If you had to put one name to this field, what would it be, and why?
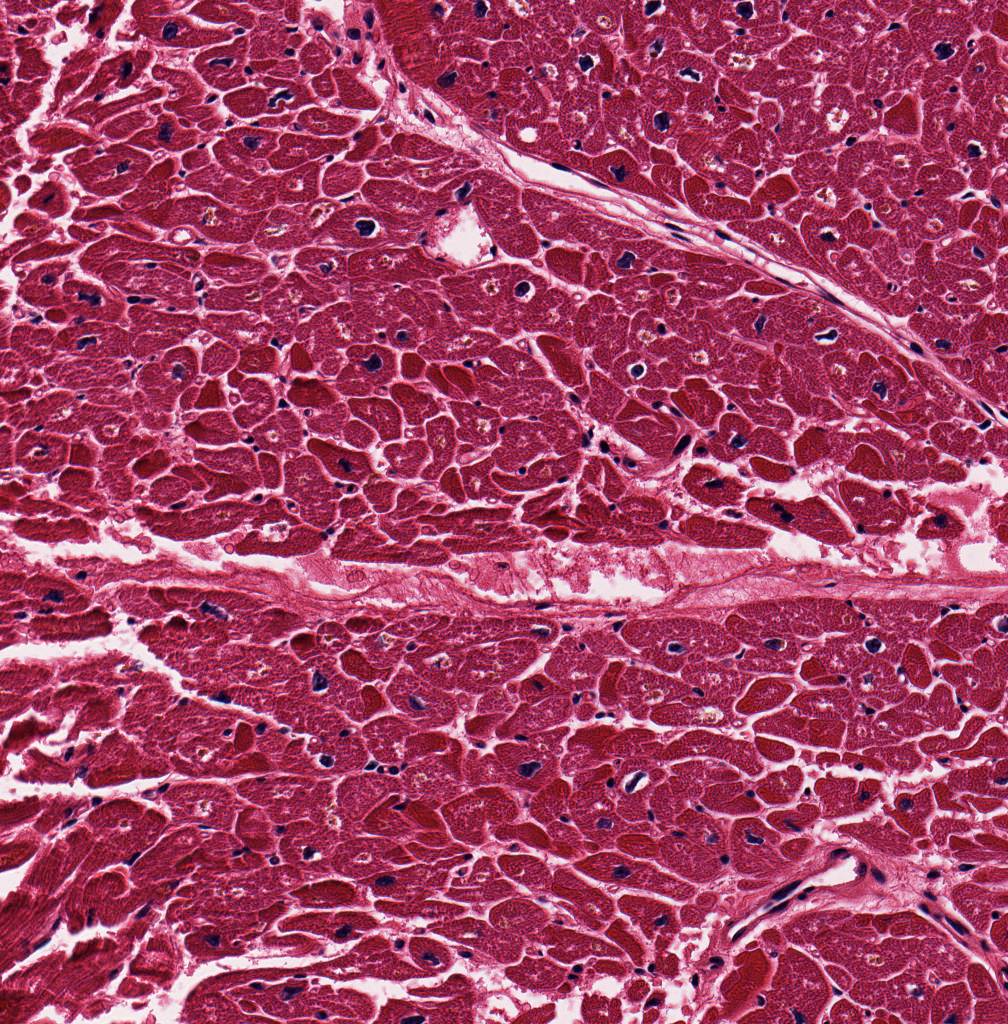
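The tissue is myocardium, with muscle fibres cut mostly in cross section as rounded or polygonal red profiles. Nuclei sit centrally in the fibres, and many have small yellow-brown granules clustered beside them.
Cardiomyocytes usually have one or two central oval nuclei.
Between fibres lies only scant connective tissue with small dark elongated nuclei.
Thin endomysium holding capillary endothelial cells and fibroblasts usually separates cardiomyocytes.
A pale pink band of connective tissue crosses horizontally just below the middle.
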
